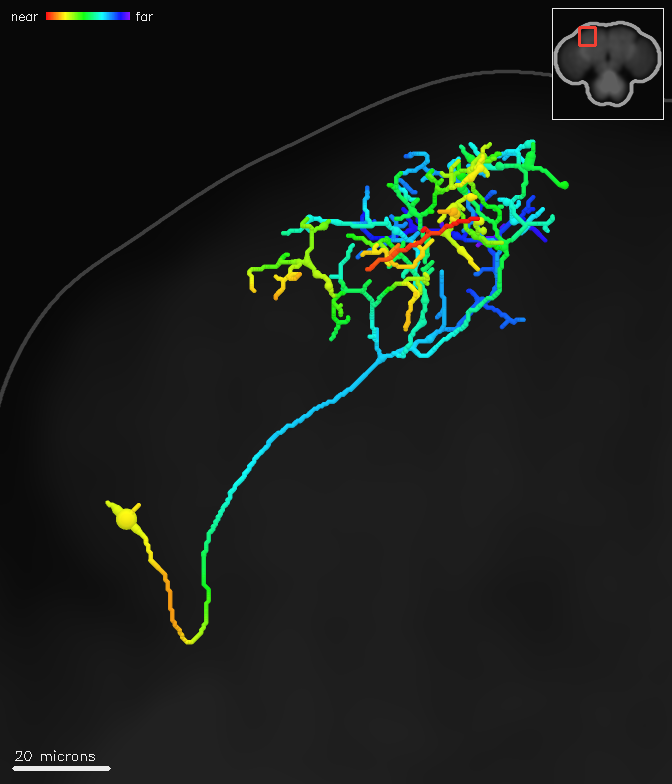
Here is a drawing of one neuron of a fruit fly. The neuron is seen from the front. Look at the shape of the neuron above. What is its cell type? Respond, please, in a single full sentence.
The cell type of the neuron here is CB1179.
